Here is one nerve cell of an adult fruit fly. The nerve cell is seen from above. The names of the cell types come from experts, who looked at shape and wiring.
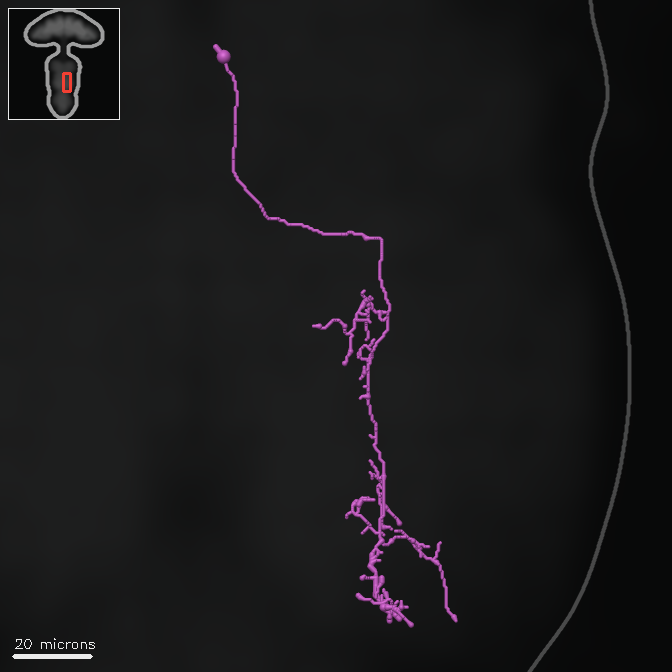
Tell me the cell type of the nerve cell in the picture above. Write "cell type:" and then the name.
cell type: IN14A085_a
